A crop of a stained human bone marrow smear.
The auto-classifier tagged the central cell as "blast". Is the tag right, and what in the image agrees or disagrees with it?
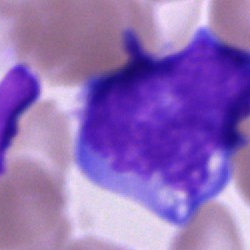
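Outline irregular and bumpy, not smoothly round, with a small finger-like projection at the upper left. Nucleus fills most of the cell. Chromatin finely textured with paler patches, not coarsely clumped. Narrow rim of pale blue cytoplasm, mainly along the lower edge. A few small clear vacuoles in the cytoplasm at the lower right.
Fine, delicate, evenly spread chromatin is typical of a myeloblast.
The fine chromatin here agrees with that. Verdict: blast fits this cell, not proerythroblast.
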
